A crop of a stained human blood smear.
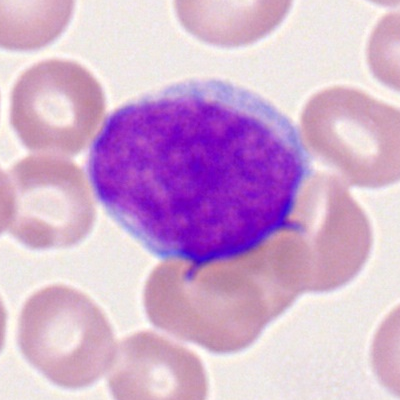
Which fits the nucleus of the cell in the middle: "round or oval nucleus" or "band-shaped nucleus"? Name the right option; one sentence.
A nucleus forming one compact round or oval mass is found in this cell.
